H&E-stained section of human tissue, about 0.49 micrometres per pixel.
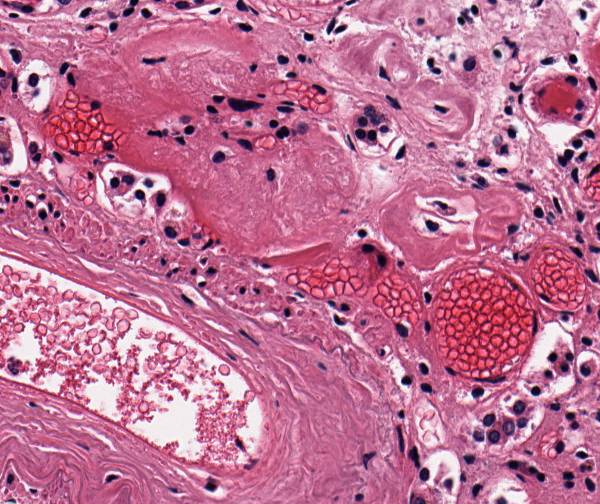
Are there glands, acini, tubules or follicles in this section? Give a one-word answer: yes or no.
No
